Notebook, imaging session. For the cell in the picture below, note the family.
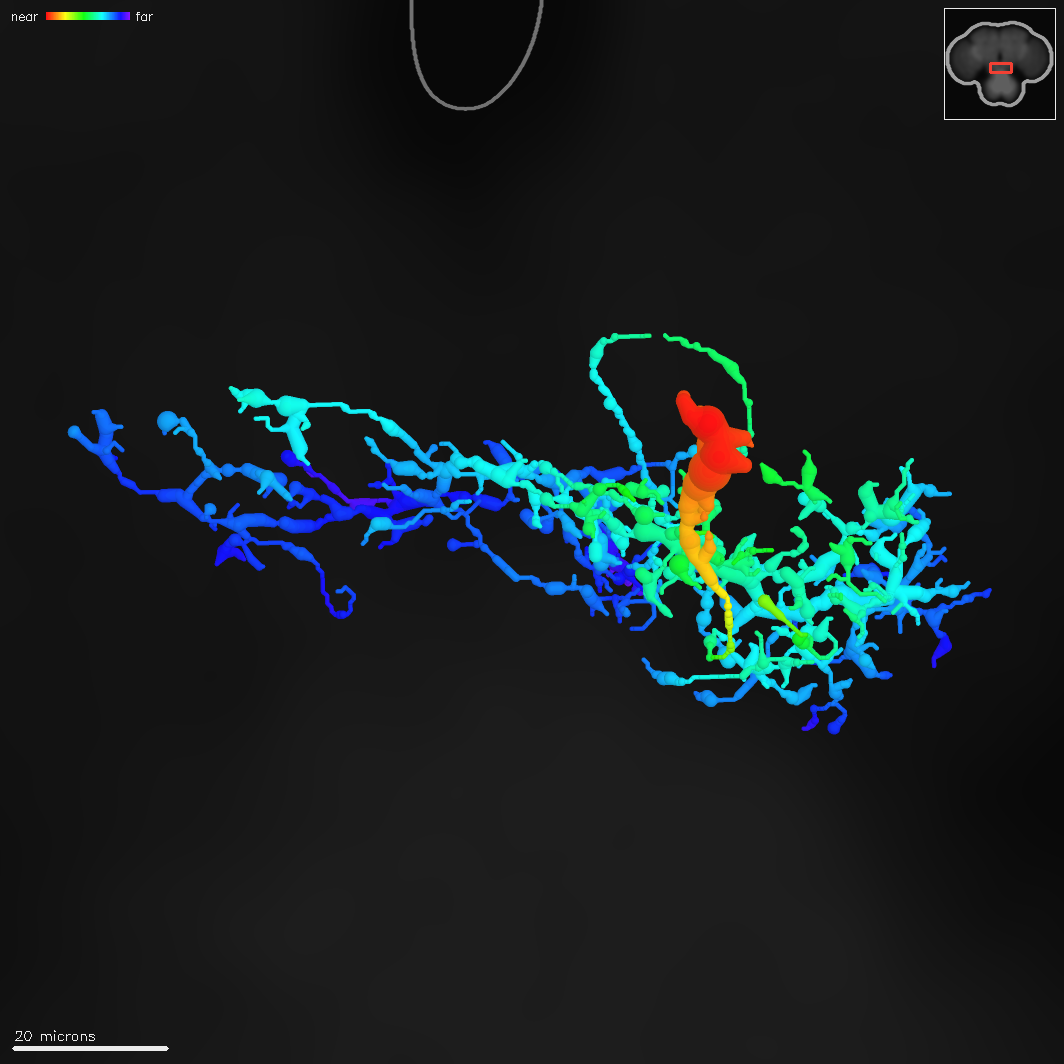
hemilineage TRdm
